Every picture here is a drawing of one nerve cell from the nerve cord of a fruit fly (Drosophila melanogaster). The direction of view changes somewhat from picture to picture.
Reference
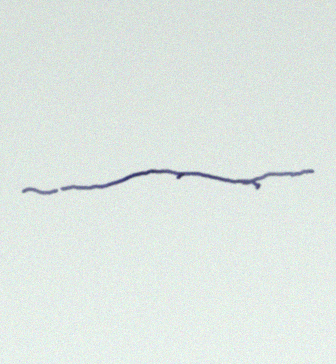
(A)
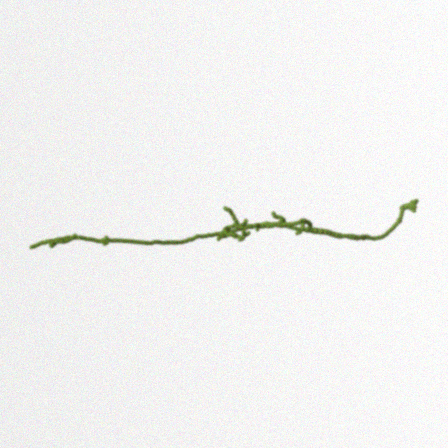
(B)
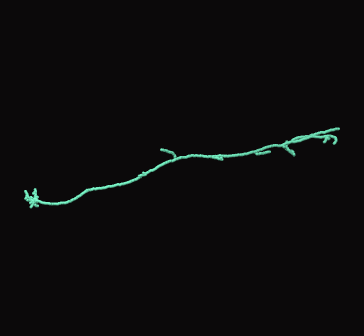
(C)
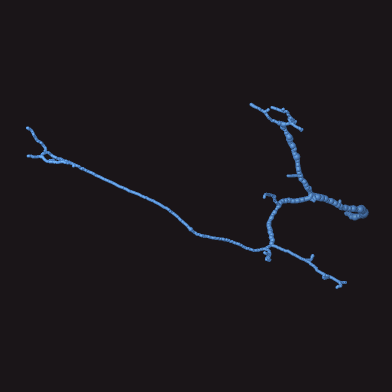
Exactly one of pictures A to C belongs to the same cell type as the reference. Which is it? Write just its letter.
B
